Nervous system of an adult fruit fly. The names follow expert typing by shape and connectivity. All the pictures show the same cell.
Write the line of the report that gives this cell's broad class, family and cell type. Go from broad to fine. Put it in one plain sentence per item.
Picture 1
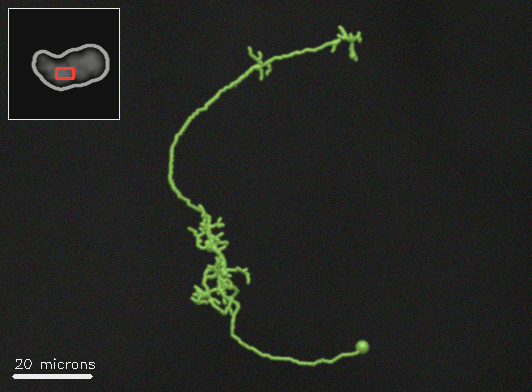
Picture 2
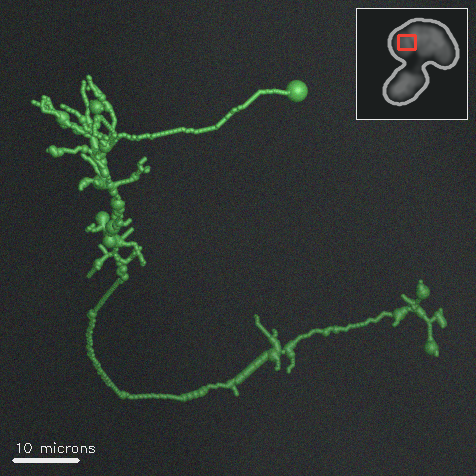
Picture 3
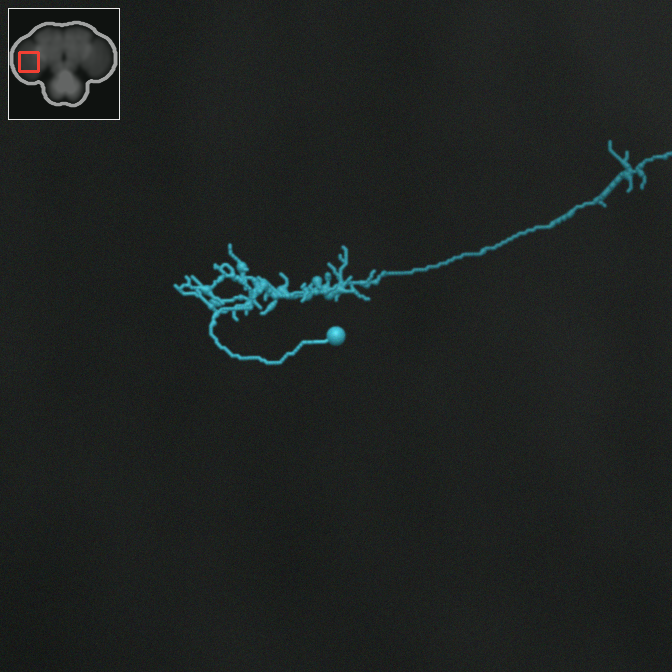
An optic-lobe intrinsic neuron of the Tm family, type Tm12.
